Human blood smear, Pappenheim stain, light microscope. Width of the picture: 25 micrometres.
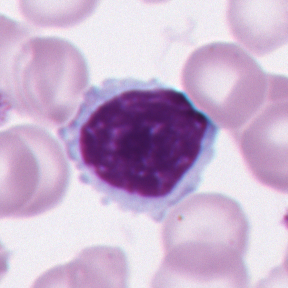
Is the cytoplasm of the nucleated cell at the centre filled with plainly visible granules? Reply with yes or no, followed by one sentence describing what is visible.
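No. The cytoplasm shows no distinct granules.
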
